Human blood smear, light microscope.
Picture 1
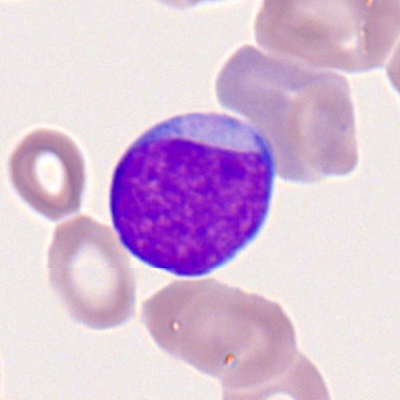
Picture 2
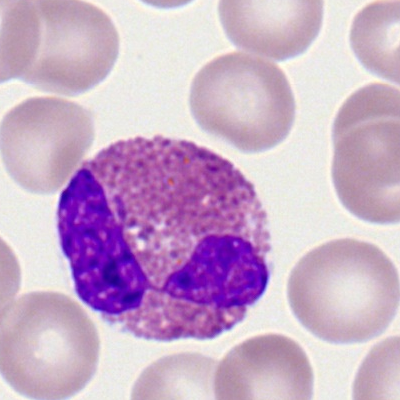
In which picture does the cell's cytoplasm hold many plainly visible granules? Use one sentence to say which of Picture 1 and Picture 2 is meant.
Many visible granules are present in the cytoplasm of the cell in picture 2.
